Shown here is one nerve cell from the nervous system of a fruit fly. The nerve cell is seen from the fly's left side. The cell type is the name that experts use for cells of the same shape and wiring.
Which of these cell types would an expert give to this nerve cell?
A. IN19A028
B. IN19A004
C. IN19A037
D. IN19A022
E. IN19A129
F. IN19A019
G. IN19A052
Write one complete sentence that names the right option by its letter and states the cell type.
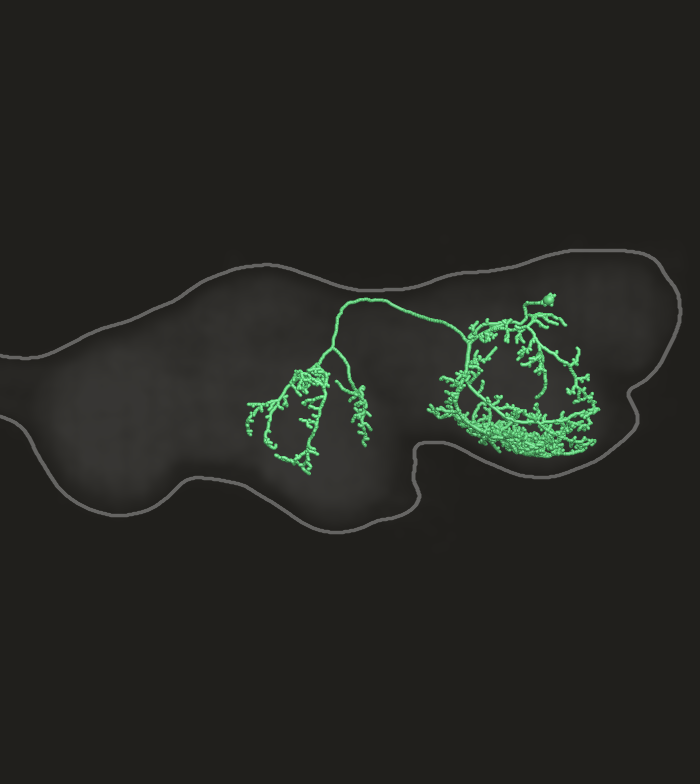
Option F names IN19A019, the type of cell that the nerve cell is.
